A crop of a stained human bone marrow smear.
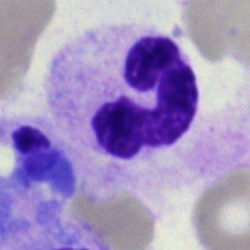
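Band neutrophil, stained human bone marrow smear. The nucleus forms a single curved, C-shaped band whose hollow opens toward the left, and its chromatin is dark purple and coarsely clumped. Abundant, pale pinkish-lilac cytoplasm holds fine, scattered purplish granules.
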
